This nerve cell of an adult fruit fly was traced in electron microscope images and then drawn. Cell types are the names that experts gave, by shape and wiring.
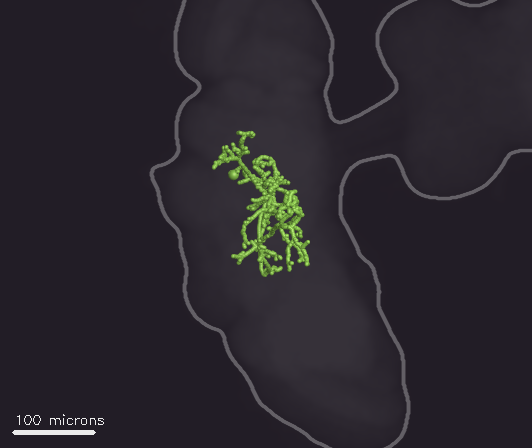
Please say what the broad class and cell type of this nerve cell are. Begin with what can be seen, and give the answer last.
The cell body can be seen in the middle of the picture. By the scale bar it is about 180 microns tall in this view. This is a central-brain intrinsic neuron. Its cell type is GNG290.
